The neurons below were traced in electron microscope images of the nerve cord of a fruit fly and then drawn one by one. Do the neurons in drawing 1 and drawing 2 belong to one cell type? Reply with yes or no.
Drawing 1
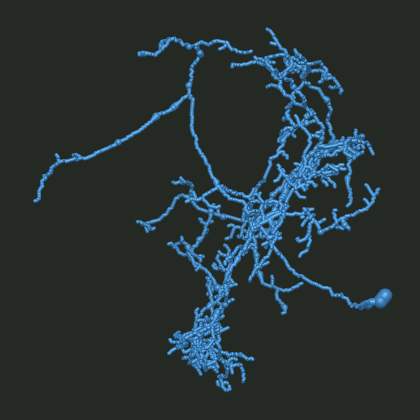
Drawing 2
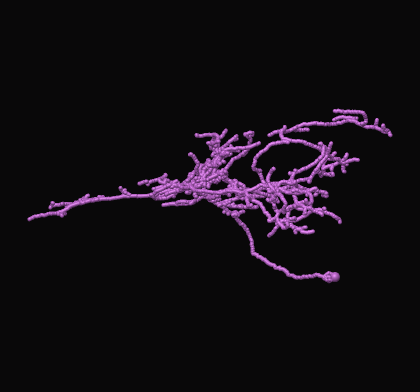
no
